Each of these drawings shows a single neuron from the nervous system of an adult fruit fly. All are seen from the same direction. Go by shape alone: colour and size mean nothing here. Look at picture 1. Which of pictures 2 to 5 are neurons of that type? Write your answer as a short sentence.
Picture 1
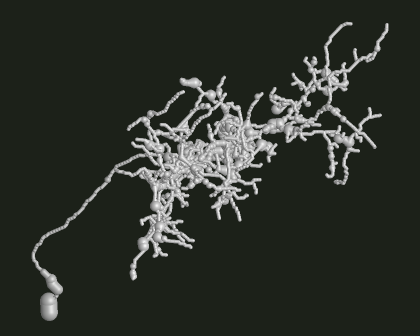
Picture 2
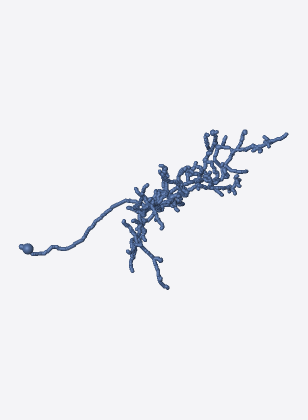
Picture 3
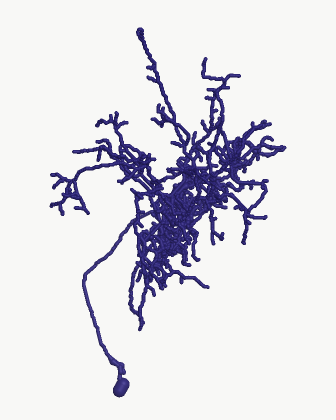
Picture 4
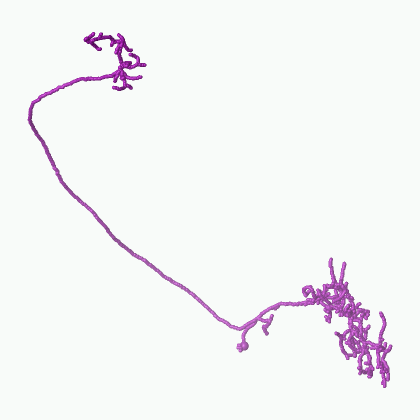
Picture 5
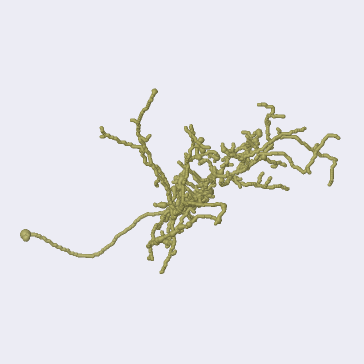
Picture 2 and picture 5 are of the same cell type.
